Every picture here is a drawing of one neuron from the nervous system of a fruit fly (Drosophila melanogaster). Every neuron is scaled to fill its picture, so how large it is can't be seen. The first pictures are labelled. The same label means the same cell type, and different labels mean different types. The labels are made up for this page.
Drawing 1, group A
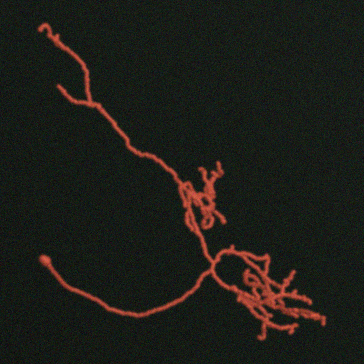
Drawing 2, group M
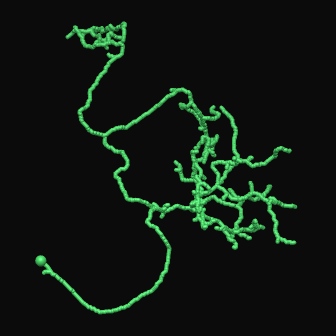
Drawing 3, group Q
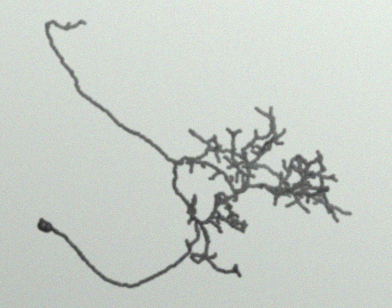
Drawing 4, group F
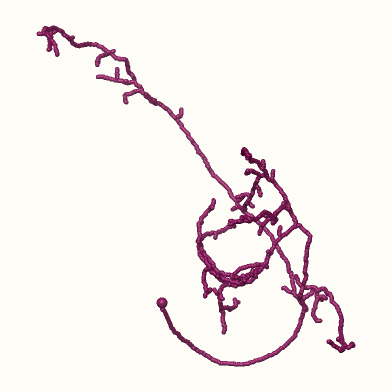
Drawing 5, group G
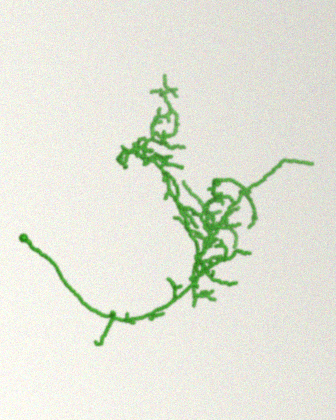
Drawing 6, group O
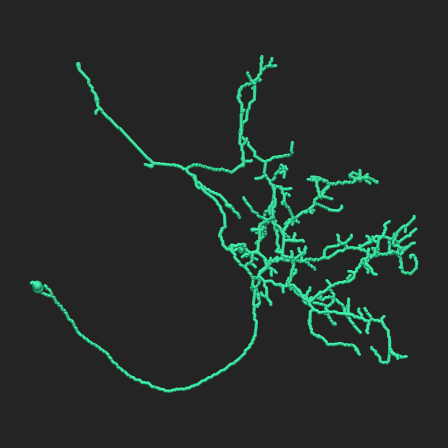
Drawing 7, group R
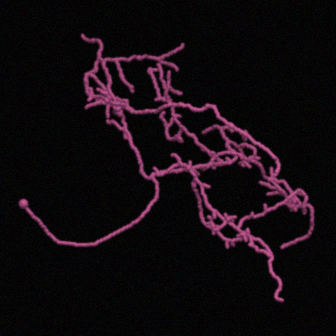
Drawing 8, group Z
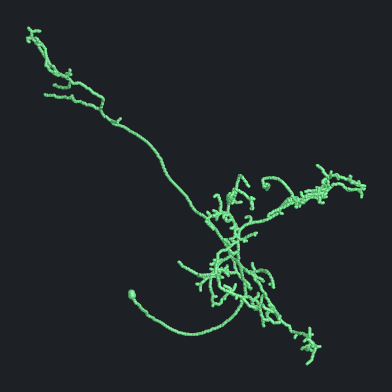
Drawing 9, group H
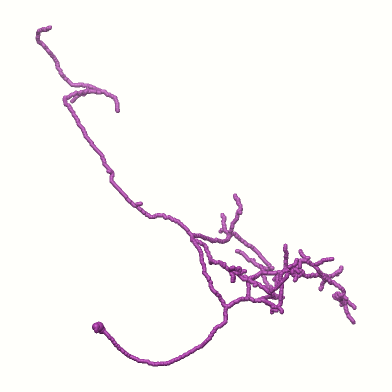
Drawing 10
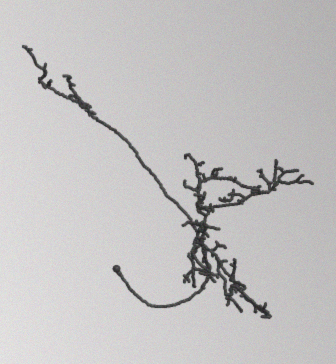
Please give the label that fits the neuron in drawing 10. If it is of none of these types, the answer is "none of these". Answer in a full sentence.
It belongs to group Z.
